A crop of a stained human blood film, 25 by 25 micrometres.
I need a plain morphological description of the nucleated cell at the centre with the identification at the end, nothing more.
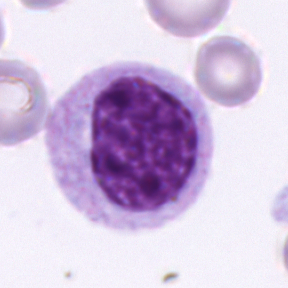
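Cell about 15 micrometres across. Nucleus oval, about 12 by 10 micrometres, contour smooth and unindented, set off-centre toward the right; it fills about 50% of the cell's area. Cytoplasm pale lilac rather than deep blue, with fine reddish-purple granules scattered through it. Myelocyte.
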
